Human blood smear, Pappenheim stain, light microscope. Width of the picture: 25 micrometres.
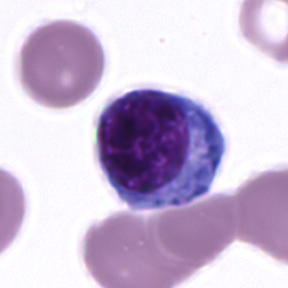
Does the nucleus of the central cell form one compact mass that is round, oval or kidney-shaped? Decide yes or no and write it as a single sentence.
Yes, the nucleus of this cell is one compact round, oval or kidney-shaped mass.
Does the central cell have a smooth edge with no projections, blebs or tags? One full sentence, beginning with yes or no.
Yes, the border of this cell is smooth and even.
